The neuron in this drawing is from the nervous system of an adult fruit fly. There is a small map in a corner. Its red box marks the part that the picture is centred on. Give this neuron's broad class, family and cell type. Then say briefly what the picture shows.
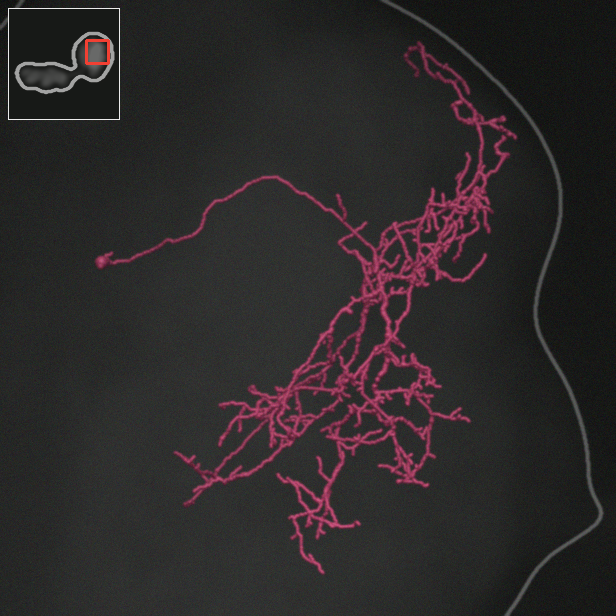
It is a central-brain intrinsic neuron. The family is hemilineage DM4_dorsal. Its cell type is pC1_10a. The cell body is on the left of the picture. Dozens of branch ends can be seen.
